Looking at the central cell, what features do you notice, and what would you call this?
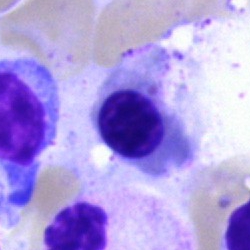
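Off-centre and toward the left lies the nucleus, in which no nucleolus can be seen. The cytoplasm shows no distinct granules. A small round clear white spot sits at the lower-left edge of the nucleus. This is an erythroblast.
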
